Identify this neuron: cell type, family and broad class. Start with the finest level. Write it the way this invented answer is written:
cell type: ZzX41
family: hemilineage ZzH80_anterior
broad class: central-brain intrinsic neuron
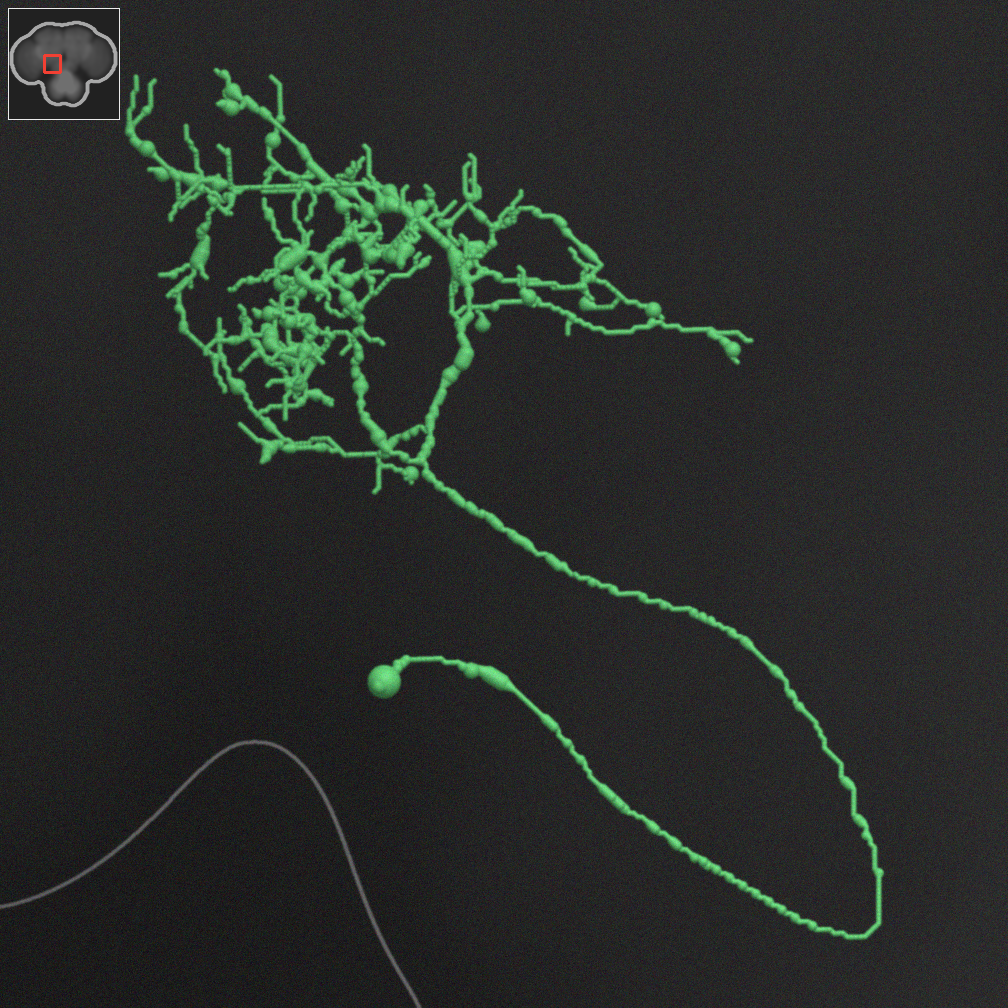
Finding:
cell type: WED201
family: hemilineage MD3
broad class: central-brain intrinsic neuron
